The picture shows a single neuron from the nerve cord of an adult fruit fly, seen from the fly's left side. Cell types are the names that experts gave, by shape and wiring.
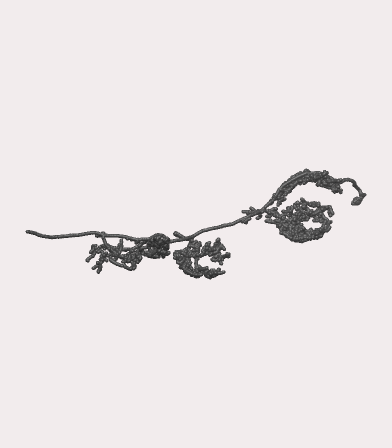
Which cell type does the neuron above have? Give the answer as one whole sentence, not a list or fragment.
It is ANXXX027 that this neuron is, by cell type.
